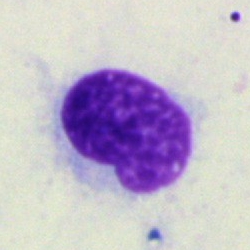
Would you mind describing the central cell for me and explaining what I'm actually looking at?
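Look first at the nucleus: it fills most of the cell, its purple chromatin mottled with small paler patches. Only a scant rim of very pale greyish blue cytoplasm remains, its outer edge ragged and indistinct, fading into the background. This is a hairy cell.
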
